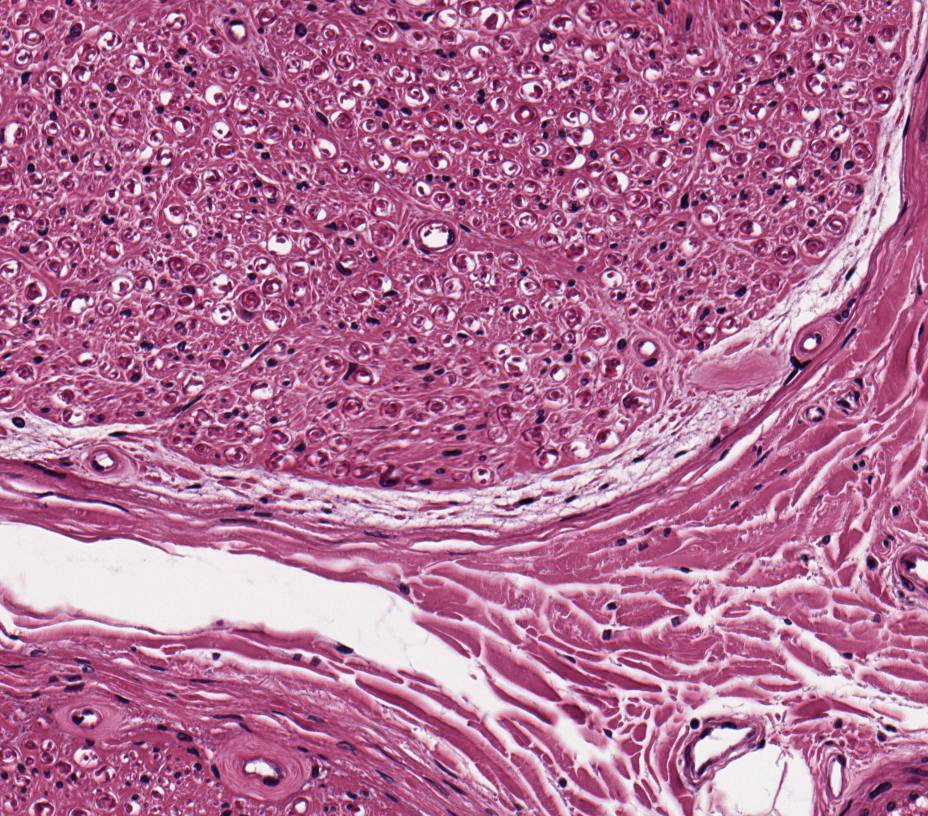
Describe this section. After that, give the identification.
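The upper half is filled by a large rounded nerve fascicle. Its myelinated fibres are cut across, each a round profile with a central pink axon inside a pale ring, and small dark elongated nuclei are scattered between them. Its lower edge is bounded by a thin band of layered flattened cells, pale loose tissue beneath. That's tibial nerve.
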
